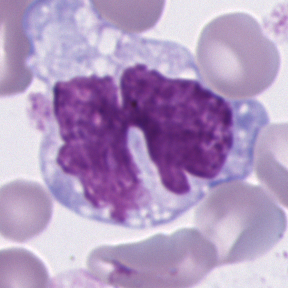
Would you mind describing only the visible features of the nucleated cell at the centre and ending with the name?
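This cell has an irregular, angular outline rather than a round one. A deep cleft runs upward from the lower edge of the nucleus, nearly splitting it into two halves. Abundant pale grey-blue cytoplasm contains many small clear vacuoles. It is a monocyte.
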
